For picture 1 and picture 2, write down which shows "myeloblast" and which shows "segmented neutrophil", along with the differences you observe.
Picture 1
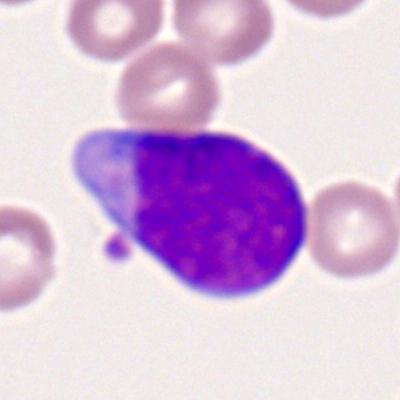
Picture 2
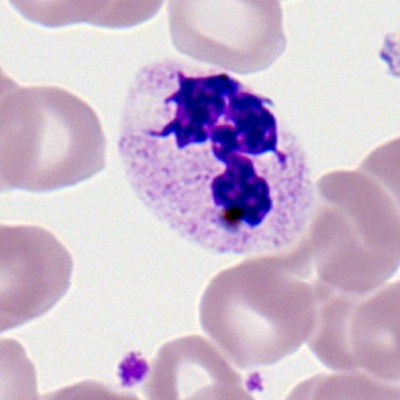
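First picture: myeloblast; second picture: segmented neutrophil. Nucleus and cytoplasm: in the myeloblast the nucleus fills most of the cell and leaves only a small area of cytoplasm, while the segmented neutrophil has plentiful cytoplasm.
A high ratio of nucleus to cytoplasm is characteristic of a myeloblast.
Cytoplasm colour and position: the myeloblast's is pale blue and lies as a cap at the left, tapered end; the segmented neutrophil's is pale pink. Granules: none are visible in the myeloblast, whereas fine lilac granules are scattered through the cytoplasm of the segmented neutrophil.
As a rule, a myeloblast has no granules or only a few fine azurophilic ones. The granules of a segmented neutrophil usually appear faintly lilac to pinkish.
Vacuoles: none are visible in the myeloblast's cytoplasm. Chromatin and nucleoli: in the segmented neutrophil the chromatin is dark purple and coarsely clumped, and no nucleoli are visible.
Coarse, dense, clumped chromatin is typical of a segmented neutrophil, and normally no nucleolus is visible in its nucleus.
Outline: the segmented neutrophil has a smooth oval outline. Other details: a small black dot sits at the lower edge of the segmented neutrophil's nucleus, and a red cell touches the top edge of the myeloblast.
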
